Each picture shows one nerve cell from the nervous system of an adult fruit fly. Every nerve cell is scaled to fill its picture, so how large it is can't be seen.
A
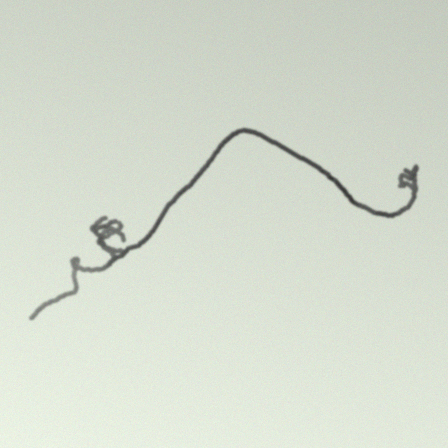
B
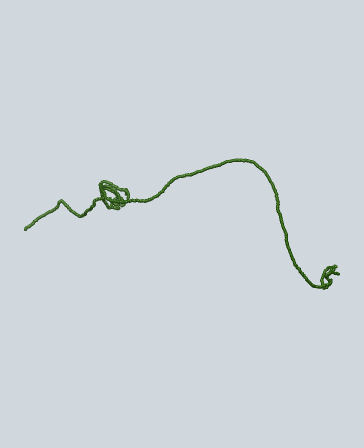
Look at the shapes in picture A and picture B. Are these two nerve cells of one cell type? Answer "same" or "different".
same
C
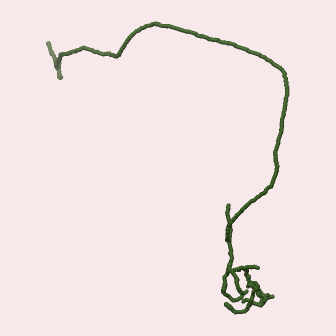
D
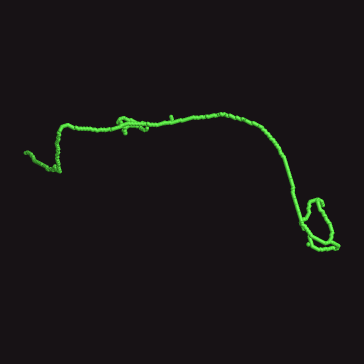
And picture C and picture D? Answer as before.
different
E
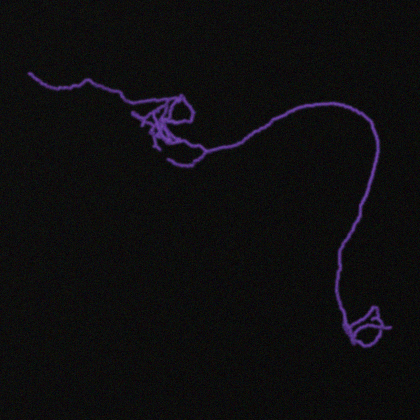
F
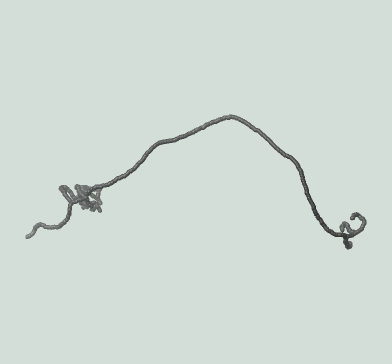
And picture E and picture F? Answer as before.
different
